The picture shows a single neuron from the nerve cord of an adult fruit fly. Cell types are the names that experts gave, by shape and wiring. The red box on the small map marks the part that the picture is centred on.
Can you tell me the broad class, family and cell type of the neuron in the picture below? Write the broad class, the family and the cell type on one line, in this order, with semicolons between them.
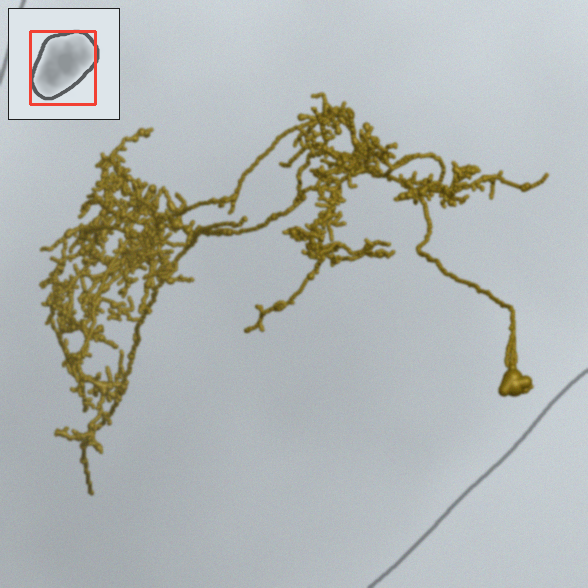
ascending neuron; hemilineage 08B; AN08B034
